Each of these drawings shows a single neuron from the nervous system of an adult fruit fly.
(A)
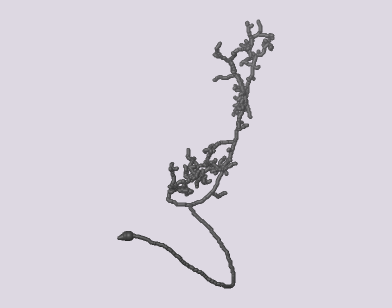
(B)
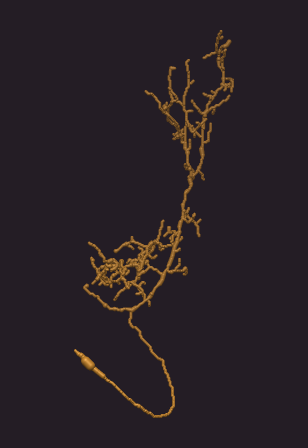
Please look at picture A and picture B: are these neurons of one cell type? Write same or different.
same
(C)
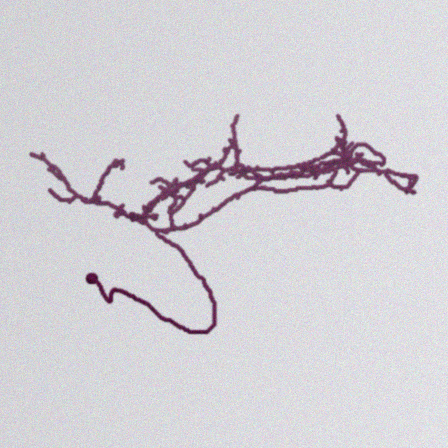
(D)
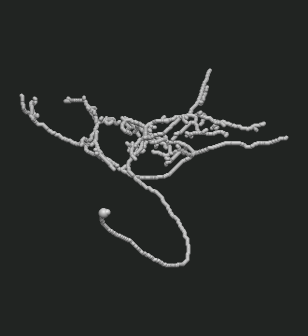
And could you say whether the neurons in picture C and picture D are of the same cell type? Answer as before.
same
